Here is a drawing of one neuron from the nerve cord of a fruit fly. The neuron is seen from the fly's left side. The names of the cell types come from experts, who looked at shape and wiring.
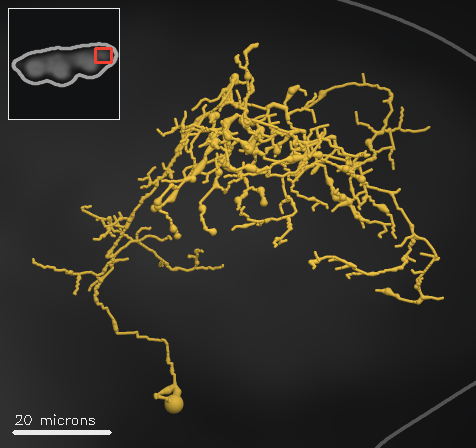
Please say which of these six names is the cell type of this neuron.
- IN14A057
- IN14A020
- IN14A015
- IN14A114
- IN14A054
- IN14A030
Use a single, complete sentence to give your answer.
The cell type carried by this neuron is IN14A020.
